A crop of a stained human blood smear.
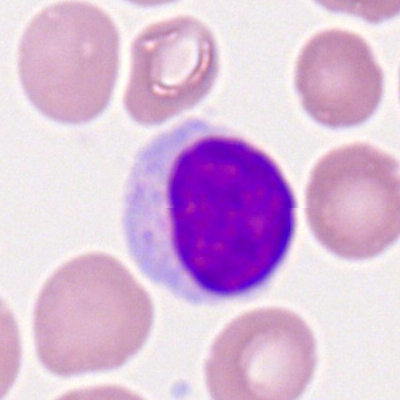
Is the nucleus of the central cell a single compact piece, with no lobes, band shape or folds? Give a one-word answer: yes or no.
Yes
